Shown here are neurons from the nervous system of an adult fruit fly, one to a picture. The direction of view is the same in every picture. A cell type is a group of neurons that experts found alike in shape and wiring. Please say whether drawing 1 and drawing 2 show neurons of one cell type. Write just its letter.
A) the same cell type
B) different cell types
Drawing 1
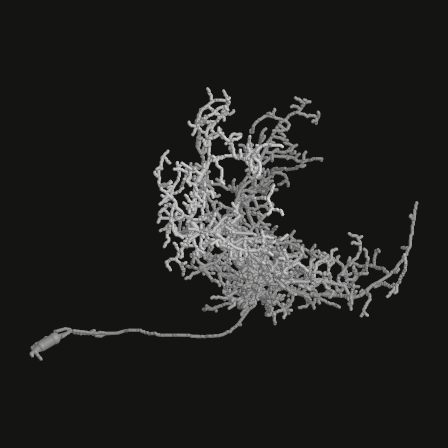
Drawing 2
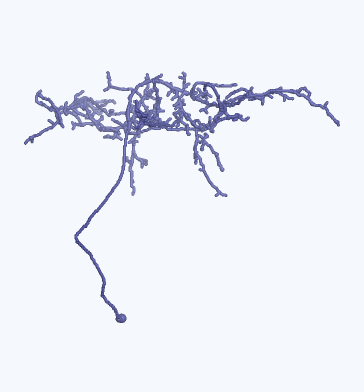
B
